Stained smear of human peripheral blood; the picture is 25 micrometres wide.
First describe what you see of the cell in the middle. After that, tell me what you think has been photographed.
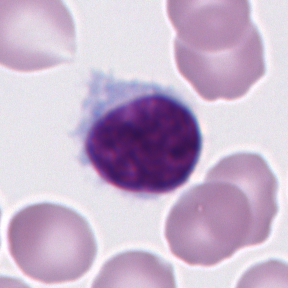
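Checking the margin, the upper-left edge of the cytoplasm is frayed into fine hair-like projections. The nucleus, round to slightly oval with no indentation or lobes, lies off-centre toward the lower right of the cell. No vacuoles are present in the cytoplasm. It is a hairy cell.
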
